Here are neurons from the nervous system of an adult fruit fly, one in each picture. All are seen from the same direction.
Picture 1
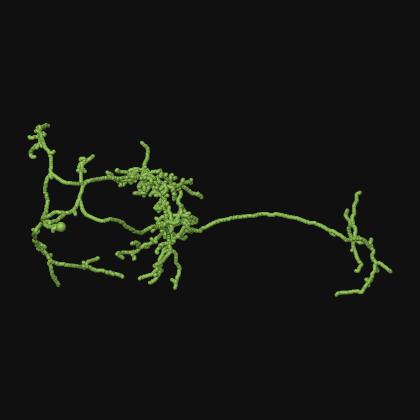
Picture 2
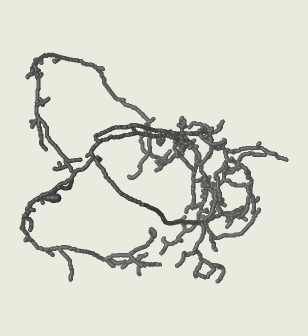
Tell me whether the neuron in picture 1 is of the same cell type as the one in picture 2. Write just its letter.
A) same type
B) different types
B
